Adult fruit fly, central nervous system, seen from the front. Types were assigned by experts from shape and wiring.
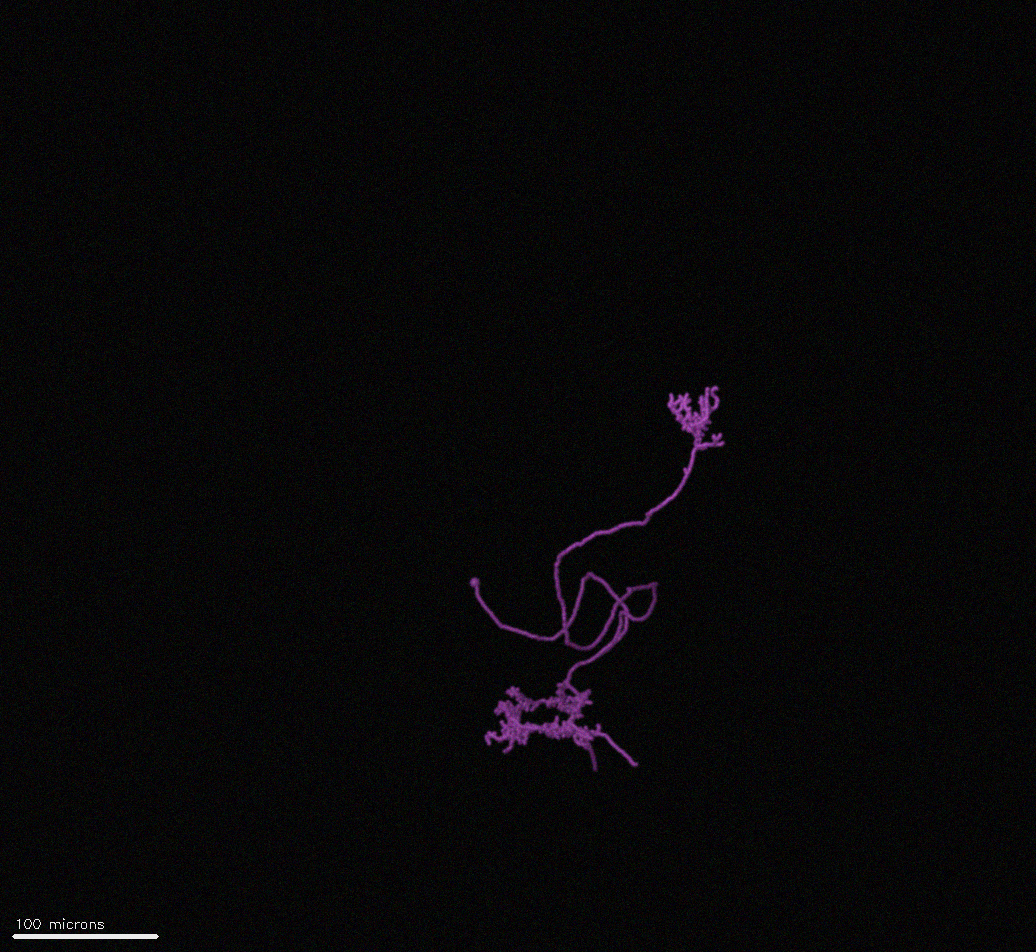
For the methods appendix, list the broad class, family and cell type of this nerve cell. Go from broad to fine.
ascending neuron; hemilineage 19B; AN19B036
